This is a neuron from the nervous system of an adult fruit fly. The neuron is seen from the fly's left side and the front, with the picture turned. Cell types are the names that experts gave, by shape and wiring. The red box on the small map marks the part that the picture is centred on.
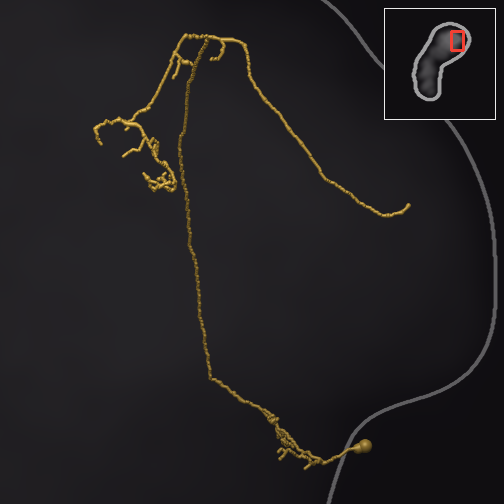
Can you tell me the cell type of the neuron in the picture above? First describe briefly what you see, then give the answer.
The cell body is at the lower right of the picture. In this view it is taller than it is wide. It is a central-brain intrinsic neuron. It is of cell type KCa'b'-ap1.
